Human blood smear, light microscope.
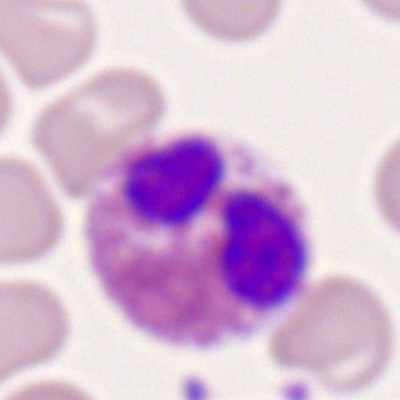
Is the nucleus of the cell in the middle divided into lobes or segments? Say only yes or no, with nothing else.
Yes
